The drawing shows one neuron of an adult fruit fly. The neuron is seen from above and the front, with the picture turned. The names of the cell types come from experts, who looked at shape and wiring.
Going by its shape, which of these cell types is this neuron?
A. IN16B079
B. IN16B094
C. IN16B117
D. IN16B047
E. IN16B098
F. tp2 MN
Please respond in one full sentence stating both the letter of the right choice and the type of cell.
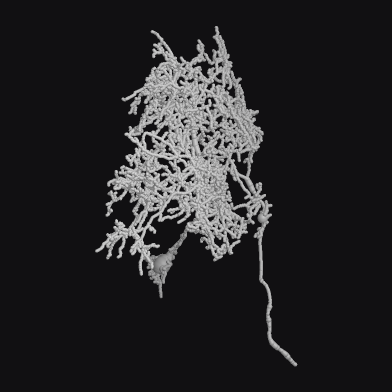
The neuron falls under tp2 MN, the cell type named in option F.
